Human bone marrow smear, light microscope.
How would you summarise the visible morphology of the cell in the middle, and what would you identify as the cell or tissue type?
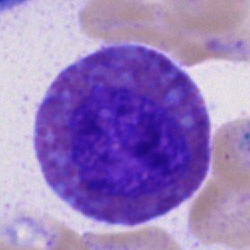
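I notice first a round outline with a smooth edge. Fine reddish-purple granules are scattered over the whole cell, even over the nucleus. The chromatin looks mottled and patchy rather than smooth. Pale red cells lie against it along the top and the right side. This one is an eosinophil.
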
